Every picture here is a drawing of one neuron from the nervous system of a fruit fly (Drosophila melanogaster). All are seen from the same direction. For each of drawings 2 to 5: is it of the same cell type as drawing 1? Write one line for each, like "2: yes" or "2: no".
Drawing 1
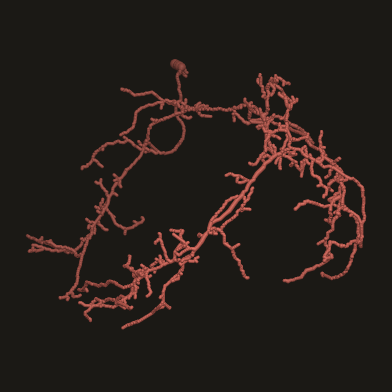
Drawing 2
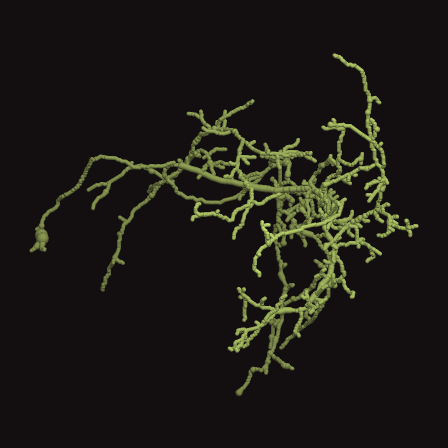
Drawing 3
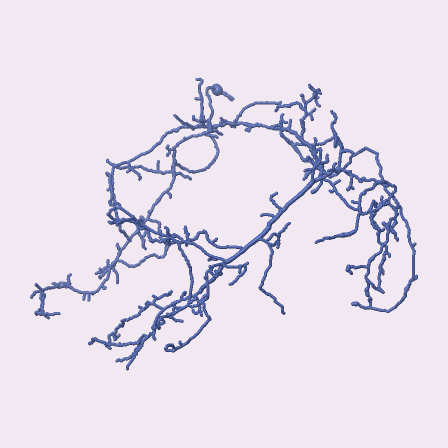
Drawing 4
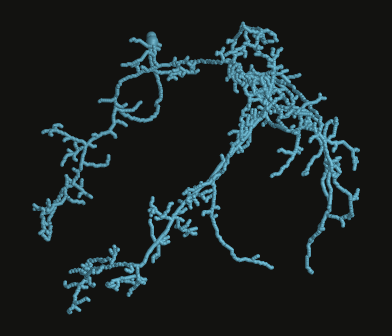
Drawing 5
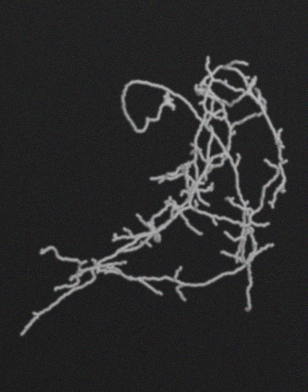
2: yes
3: yes
4: yes
5: no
